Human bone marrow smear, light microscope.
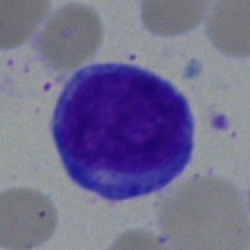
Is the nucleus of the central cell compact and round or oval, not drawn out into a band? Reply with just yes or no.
Yes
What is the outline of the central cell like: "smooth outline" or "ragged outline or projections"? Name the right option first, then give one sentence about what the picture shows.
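Smooth outline. The cell outline is round and smooth, without surface projections.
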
